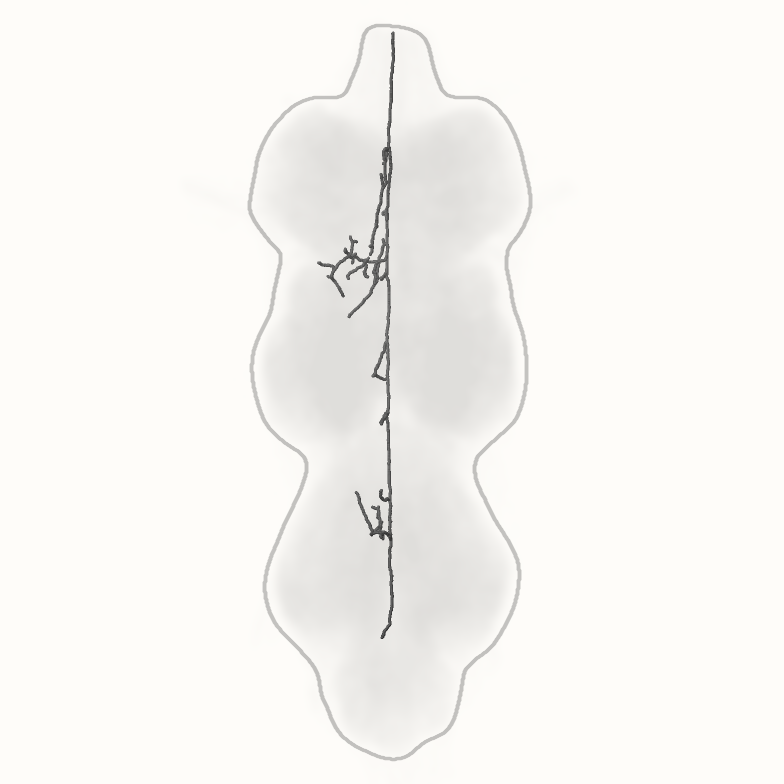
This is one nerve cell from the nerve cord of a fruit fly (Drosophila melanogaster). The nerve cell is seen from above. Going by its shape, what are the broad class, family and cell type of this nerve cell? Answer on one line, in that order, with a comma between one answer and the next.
descending neuron, DNp, DNp29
